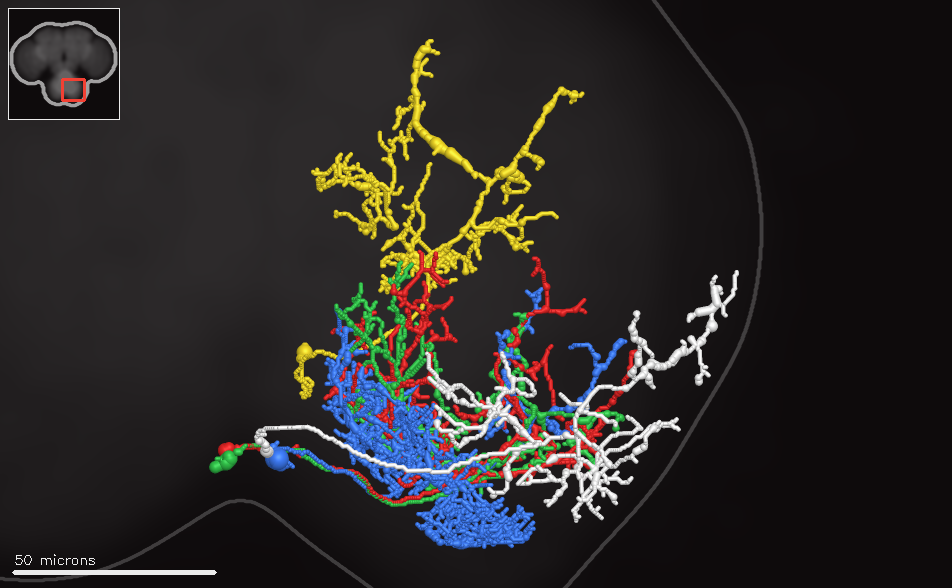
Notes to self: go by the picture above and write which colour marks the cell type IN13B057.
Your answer: yellow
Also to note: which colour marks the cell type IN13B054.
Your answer: white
